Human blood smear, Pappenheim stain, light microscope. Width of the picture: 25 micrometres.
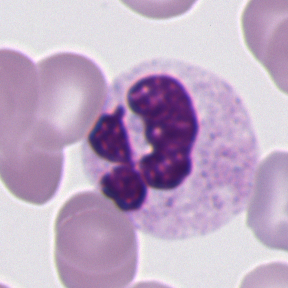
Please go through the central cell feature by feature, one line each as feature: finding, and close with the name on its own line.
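Lobes: nucleus split into three
Nuclear position: toward the cell's left side
Outline: round
Cytoplasm: pale lilac-pink
Cell type: segmented neutrophil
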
